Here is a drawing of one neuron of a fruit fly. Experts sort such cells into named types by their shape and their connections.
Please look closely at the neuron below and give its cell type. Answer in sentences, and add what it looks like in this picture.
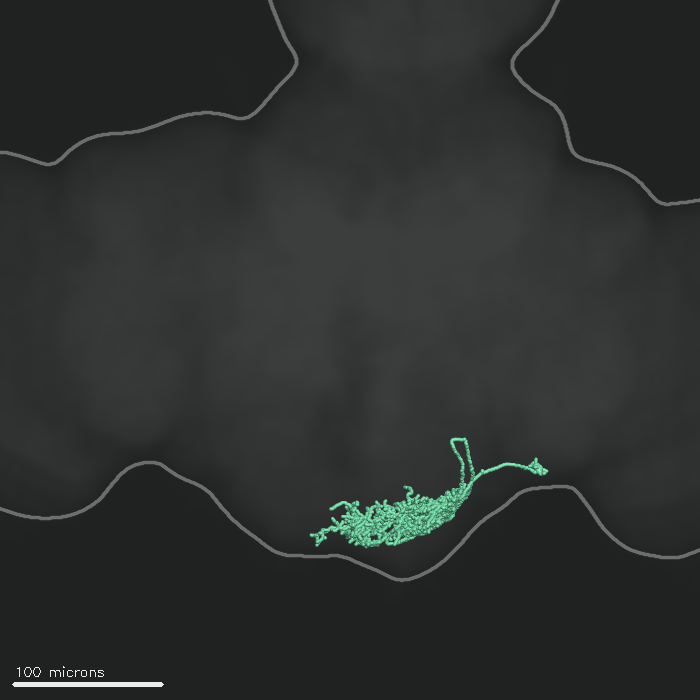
Its cell type is GNG457. Its broad class is central-brain intrinsic neuron. By the scale bar it is about 160 microns wide in this view. In this view it is wider than it is tall.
